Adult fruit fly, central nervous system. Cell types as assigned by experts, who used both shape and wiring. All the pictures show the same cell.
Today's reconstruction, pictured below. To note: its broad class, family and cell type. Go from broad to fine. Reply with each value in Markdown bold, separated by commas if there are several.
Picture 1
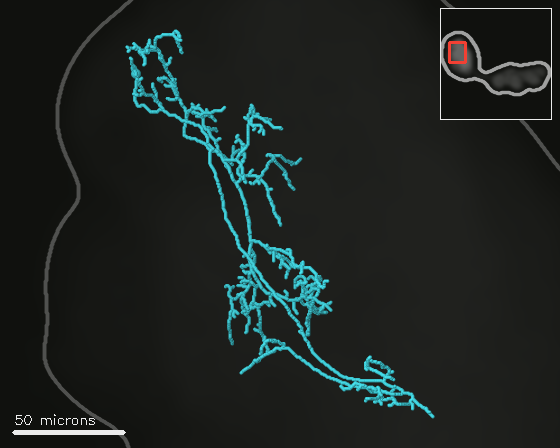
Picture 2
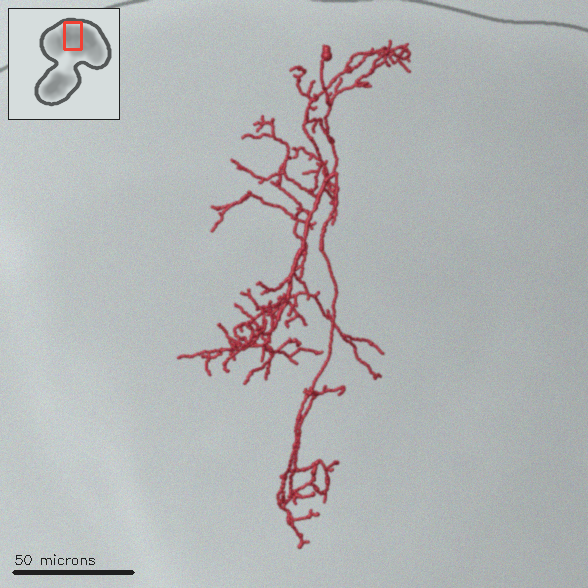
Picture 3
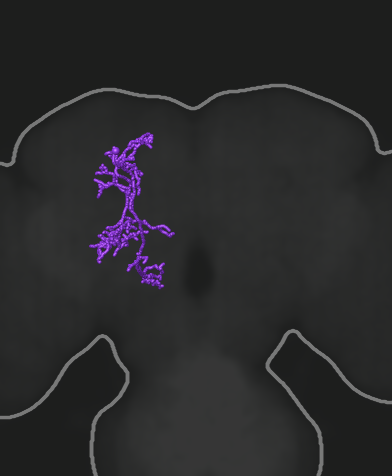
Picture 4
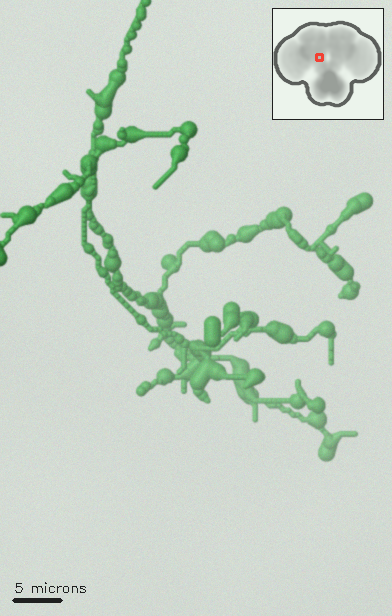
**central-brain intrinsic neuron**, **hemilineage CREa2_ventral**, **LAL029_a**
